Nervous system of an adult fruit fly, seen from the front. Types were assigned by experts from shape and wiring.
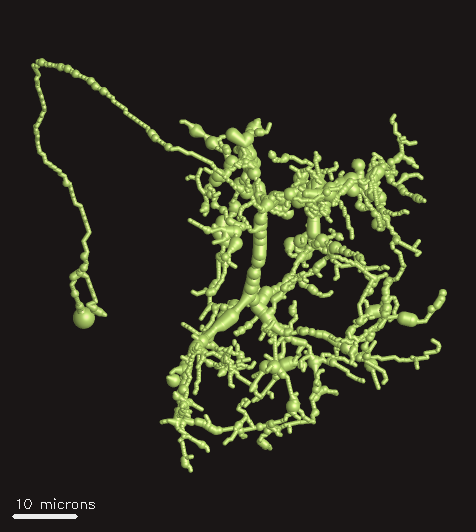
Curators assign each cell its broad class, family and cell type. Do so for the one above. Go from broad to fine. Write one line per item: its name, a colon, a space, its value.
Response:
broad class: nerve-cord intrinsic neuron
family: hemilineage 21A
cell type: IN21A038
